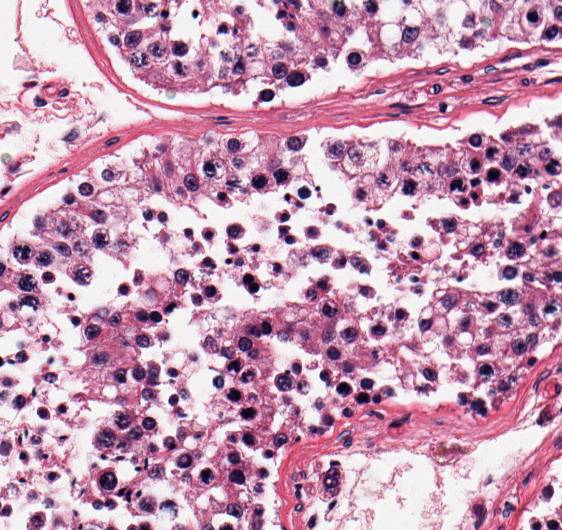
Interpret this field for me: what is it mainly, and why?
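Each rounded unit in the field is part of a seminiferous tubule. Many layers of rounded cells, with pale pink to clear cytoplasm, fill the units, leaving no clearly open lumen.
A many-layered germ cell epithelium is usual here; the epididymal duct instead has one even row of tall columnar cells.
Thin, wavy eosinophilic walls with flattened elongated nuclei bound them.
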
